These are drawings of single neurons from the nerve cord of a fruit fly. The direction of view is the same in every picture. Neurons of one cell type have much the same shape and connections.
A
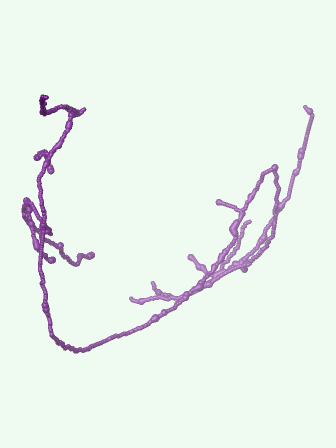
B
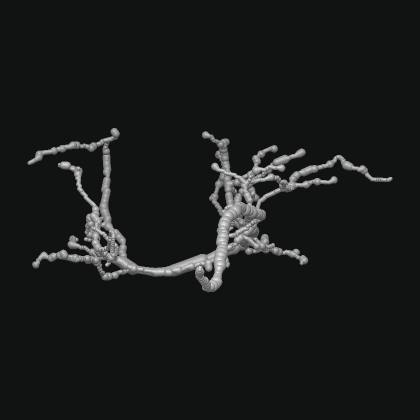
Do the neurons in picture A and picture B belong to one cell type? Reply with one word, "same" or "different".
different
